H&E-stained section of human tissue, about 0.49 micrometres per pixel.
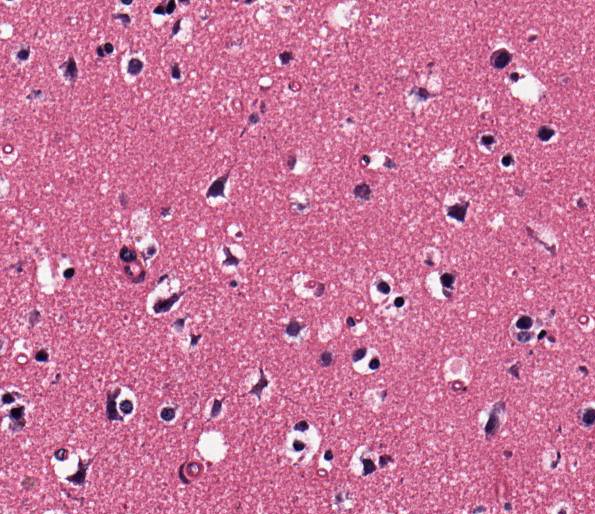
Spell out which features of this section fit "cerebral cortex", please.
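Tissue: cerebral cortex. Present: several dark, shrunken, angular cells, each with a pointed process tapering from one end; one example at centre-left. Absent: epithelium, glands and any other organised units. Also absent: bundles of fibres or muscle running through the field.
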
